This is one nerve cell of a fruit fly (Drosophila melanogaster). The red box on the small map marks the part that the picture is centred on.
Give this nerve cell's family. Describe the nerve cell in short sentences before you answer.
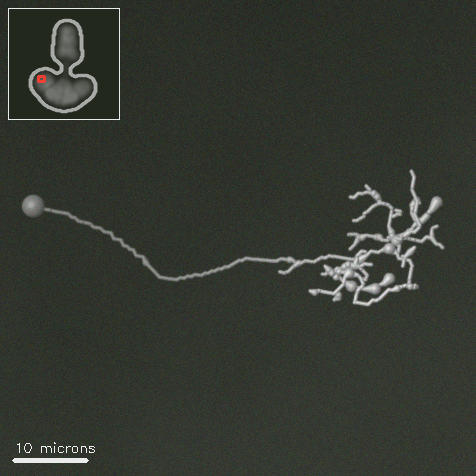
It is in the brain and does not reach the nerve cord. Its cell body lies on the left of the picture. By the scale bar it is about 55 microns wide in this view. This is an optic-lobe intrinsic neuron. Its family is Cm.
